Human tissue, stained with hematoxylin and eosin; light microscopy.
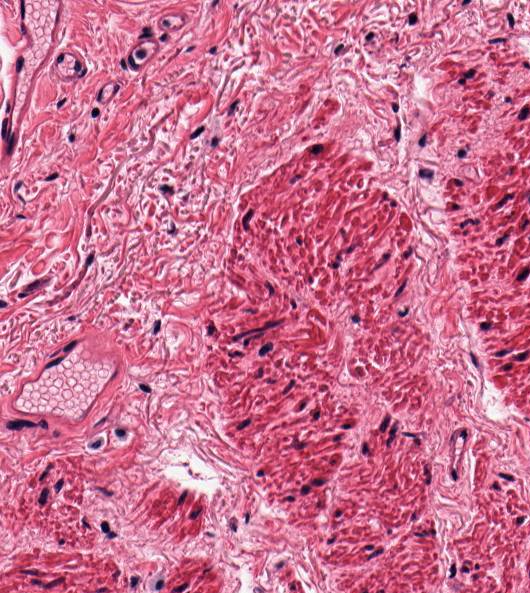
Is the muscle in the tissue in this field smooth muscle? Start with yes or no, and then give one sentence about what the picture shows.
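Yes. Irregular bundles of smooth muscle fill the centre and right side of the field, separated by strands of collagenous stroma.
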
